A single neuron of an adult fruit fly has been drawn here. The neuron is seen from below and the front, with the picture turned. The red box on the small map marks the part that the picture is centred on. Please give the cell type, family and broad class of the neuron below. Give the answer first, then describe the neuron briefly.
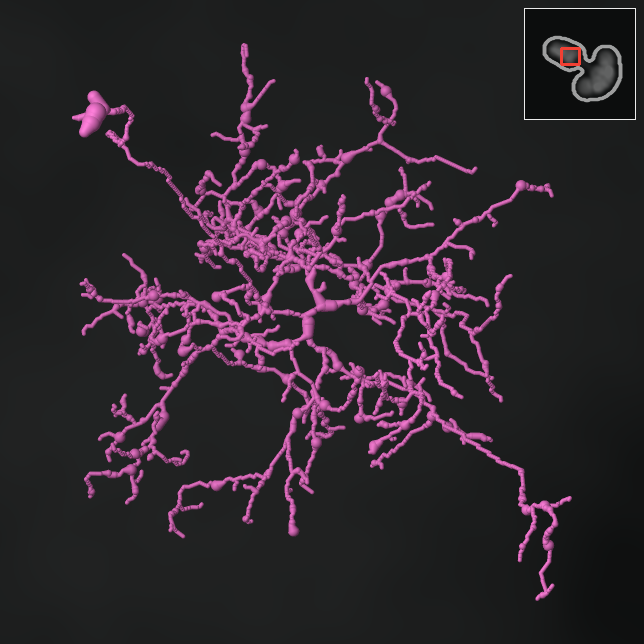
Its cell type is IN00A059. Its family is hemilineage 00A. Its broad class is nerve-cord intrinsic neuron. It lies in the nerve cord. Its cell body lies at the upper left of the picture. More than a hundred branch ends can be seen.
